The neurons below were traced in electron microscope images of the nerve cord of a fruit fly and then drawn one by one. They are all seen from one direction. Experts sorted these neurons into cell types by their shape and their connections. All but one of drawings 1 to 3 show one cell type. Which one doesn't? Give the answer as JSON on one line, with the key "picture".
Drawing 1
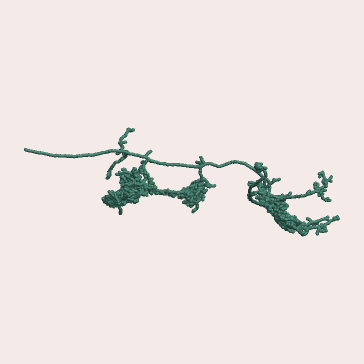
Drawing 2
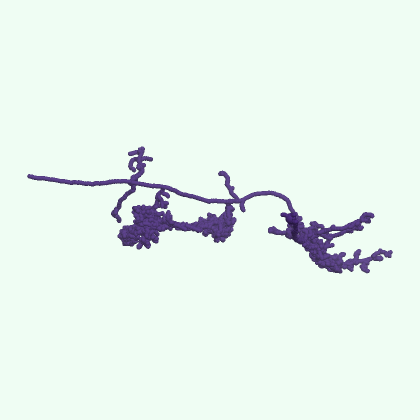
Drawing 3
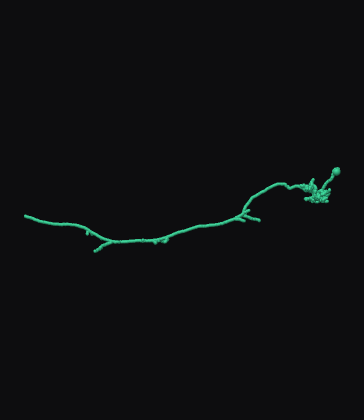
{"picture": 3}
